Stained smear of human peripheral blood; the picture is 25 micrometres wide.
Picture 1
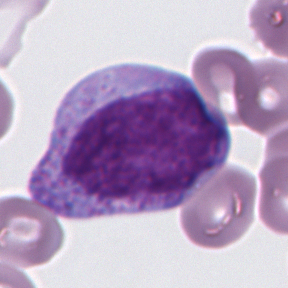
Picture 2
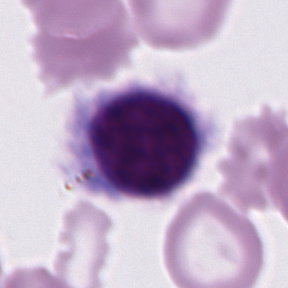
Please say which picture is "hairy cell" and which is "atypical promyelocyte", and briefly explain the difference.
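In picture 1 is the atypical promyelocyte; picture 2 shows the hairy cell. The clearest difference lies in the cytoplasm: in the atypical promyelocyte it is pale lilac-blue with fine purple granules scattered through it, whereas in the hairy cell it is a scant rim of pale blue with no granules.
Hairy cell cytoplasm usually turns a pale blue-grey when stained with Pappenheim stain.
At its edge the hairy cell's cytoplasm is frayed into fine, hair-like projections, and the rim is wider on the left side of the nucleus than on the right. Its nucleus has dark purple chromatin, dense throughout, and no nucleolus can be seen in it.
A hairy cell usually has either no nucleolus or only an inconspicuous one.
The atypical promyelocyte measures about 18 by 14 micrometres, shows no vacuoles in its cytoplasm, and is touched by red cells on its right side.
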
